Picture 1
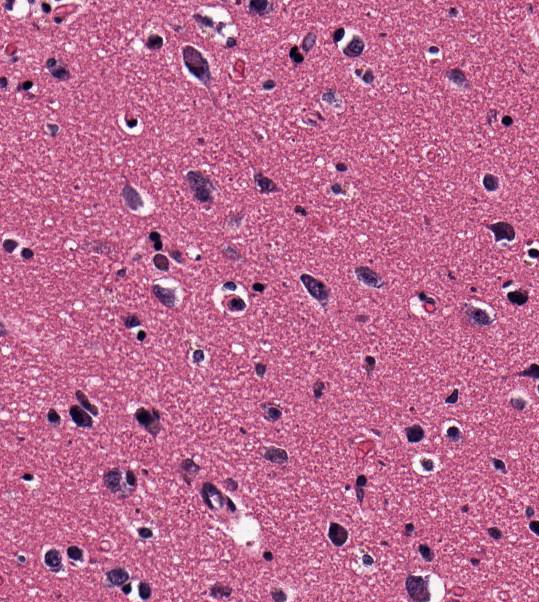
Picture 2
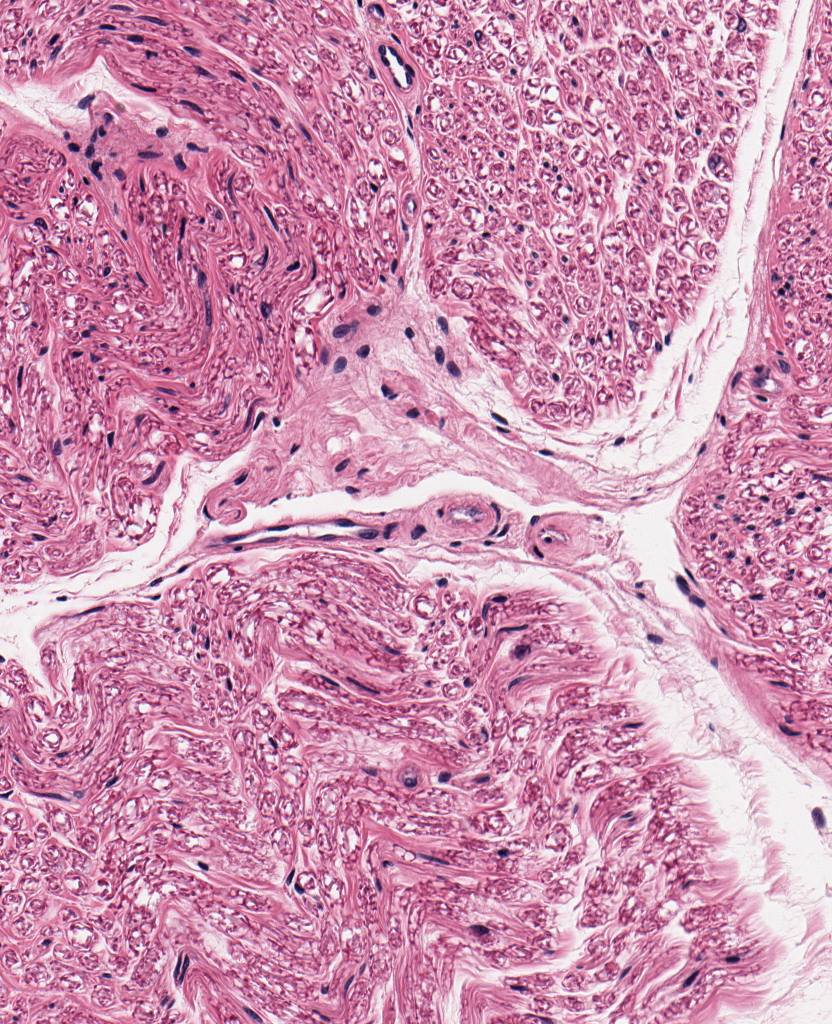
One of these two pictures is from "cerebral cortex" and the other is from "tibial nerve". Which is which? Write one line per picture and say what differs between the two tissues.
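Picture 1 shows tissue from the cerebral cortex. Small, dark, round nuclei with scant visible cytoplasm are scattered throughout and outnumber the larger angular cells.
Picture 2 shows tissue from the tibial nerve. Nuclei within the fibre bundles are sparse, dark, and elongated or spindle-shaped.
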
